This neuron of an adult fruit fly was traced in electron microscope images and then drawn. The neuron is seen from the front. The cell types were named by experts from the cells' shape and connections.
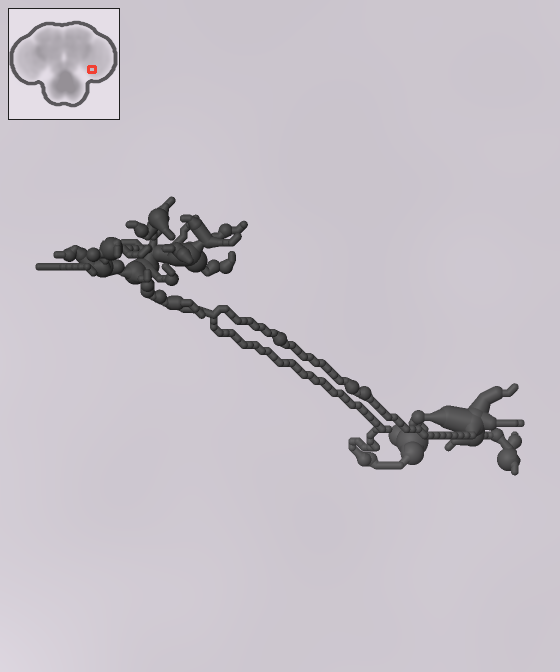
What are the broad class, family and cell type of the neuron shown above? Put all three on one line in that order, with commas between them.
optic-lobe intrinsic neuron, T, T5a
